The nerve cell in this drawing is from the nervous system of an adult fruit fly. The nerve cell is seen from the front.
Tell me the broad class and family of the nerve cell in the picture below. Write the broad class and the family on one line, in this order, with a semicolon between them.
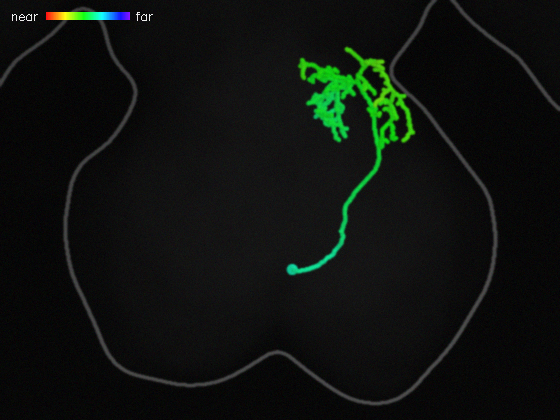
nerve-cord intrinsic neuron; hemilineage 03B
